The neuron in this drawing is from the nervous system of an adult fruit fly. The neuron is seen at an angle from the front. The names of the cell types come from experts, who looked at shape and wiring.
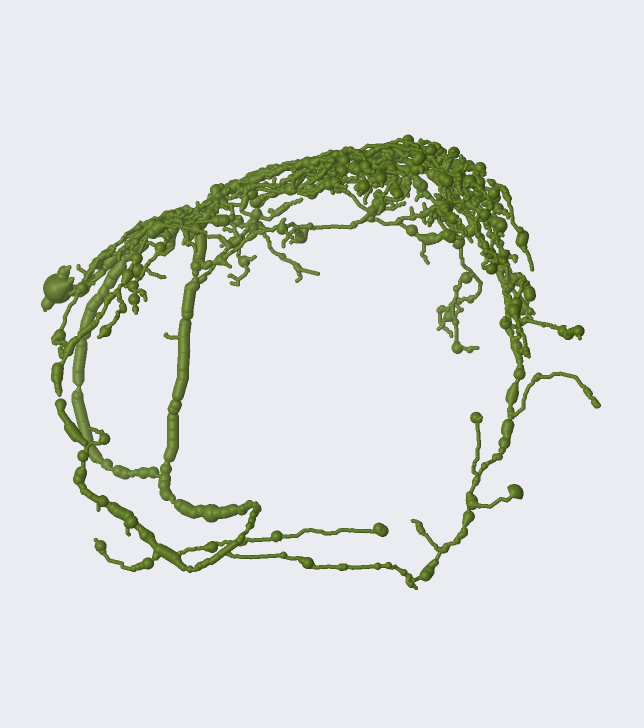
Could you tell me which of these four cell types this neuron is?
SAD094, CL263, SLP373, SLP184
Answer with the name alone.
SLP373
